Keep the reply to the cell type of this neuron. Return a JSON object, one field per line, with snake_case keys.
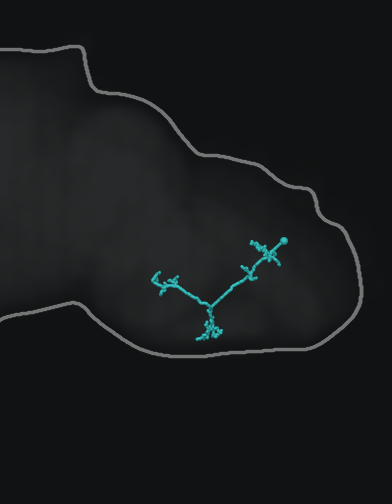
{
 "cell_type": "TmY4"
}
